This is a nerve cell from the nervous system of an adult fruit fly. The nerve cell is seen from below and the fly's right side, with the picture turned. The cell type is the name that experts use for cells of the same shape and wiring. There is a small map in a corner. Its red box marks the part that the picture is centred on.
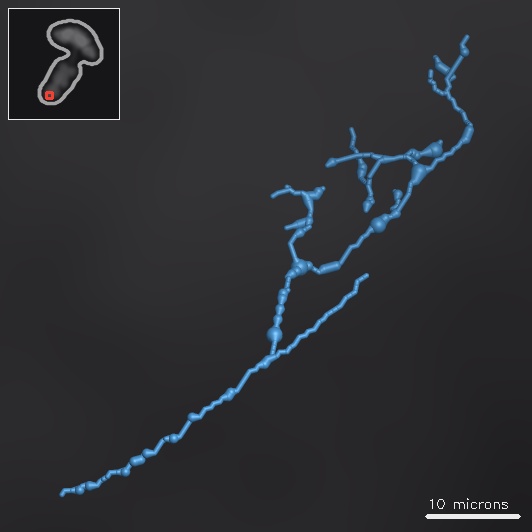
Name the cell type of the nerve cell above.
SNta25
